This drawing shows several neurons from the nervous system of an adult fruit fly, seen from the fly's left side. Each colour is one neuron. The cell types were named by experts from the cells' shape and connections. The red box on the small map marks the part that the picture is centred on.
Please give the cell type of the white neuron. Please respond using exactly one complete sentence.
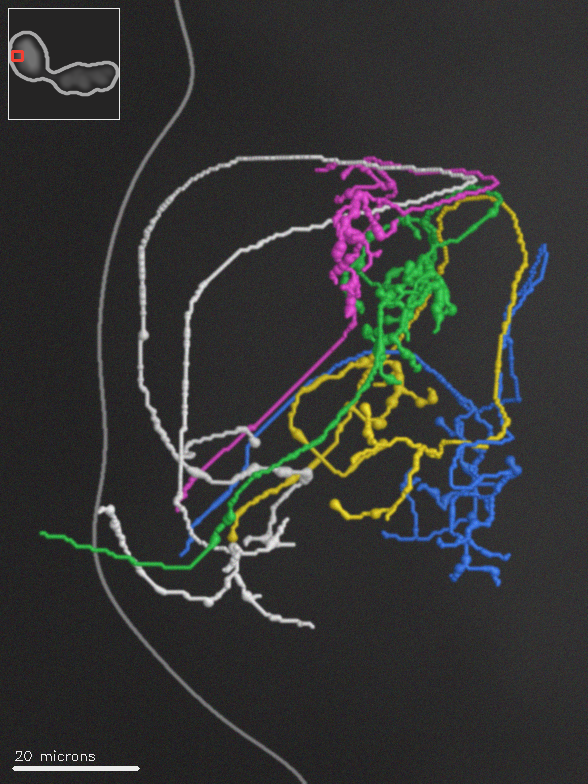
It is ORN_VA1v that this neuron is, by cell type.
